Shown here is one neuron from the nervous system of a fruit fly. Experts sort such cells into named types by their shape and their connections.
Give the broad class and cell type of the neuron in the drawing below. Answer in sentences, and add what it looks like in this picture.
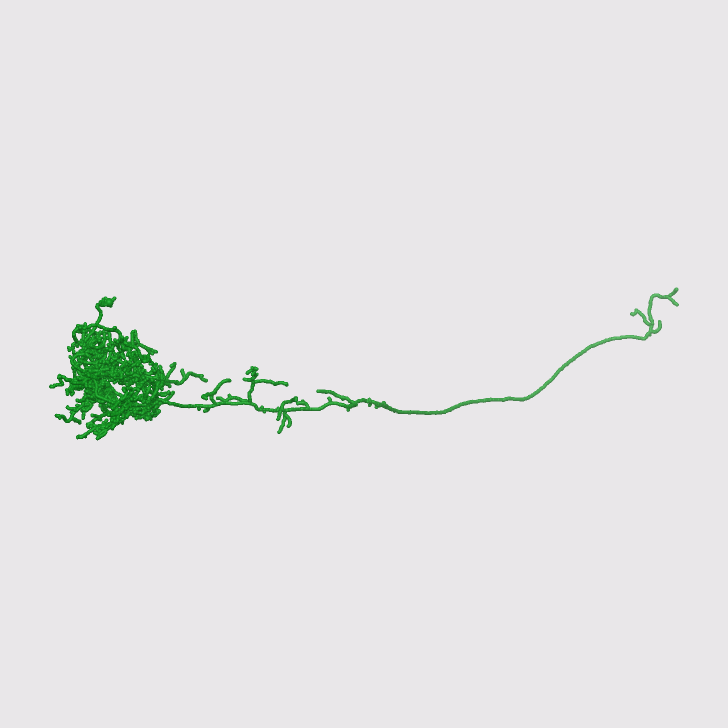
It is an ascending neuron. The cell type is ANXXX037. The cell body is on the left of the picture. The picture shows dozens of branch ends.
